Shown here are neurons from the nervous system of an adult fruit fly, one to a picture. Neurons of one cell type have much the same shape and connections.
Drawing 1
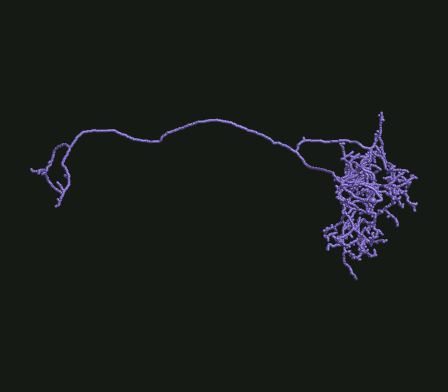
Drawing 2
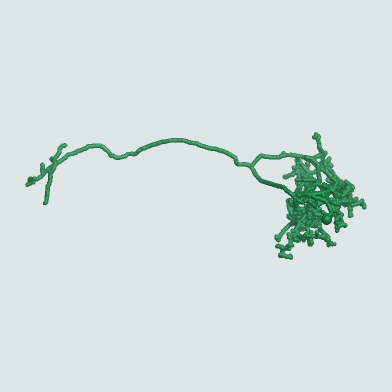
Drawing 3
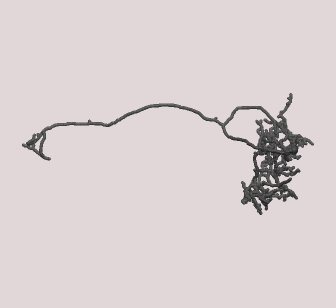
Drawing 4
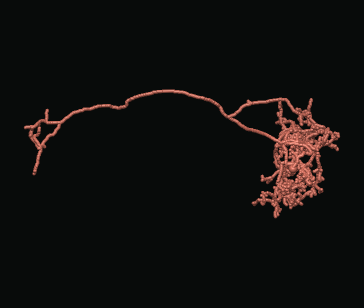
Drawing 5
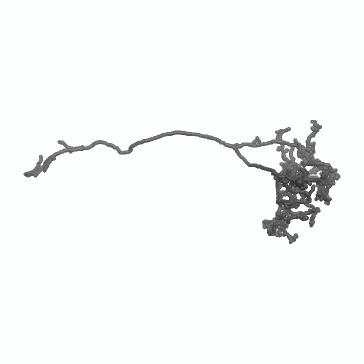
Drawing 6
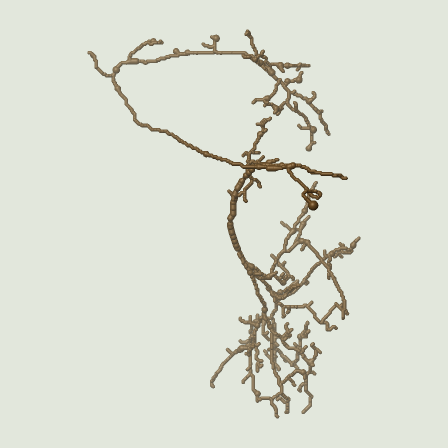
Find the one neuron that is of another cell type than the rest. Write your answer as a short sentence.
The neuron in drawing 6 is of another cell type than the rest.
